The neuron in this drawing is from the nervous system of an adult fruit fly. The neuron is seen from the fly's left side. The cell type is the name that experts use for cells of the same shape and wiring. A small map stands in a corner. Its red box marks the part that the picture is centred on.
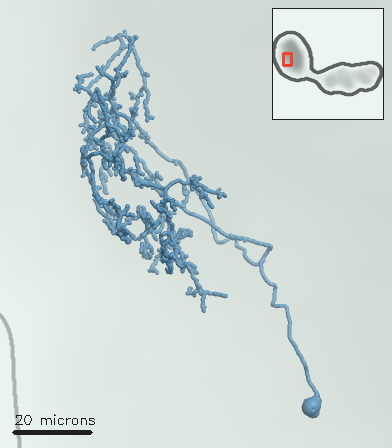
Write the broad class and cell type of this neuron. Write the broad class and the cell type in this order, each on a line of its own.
central-brain intrinsic neuron
CB2518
